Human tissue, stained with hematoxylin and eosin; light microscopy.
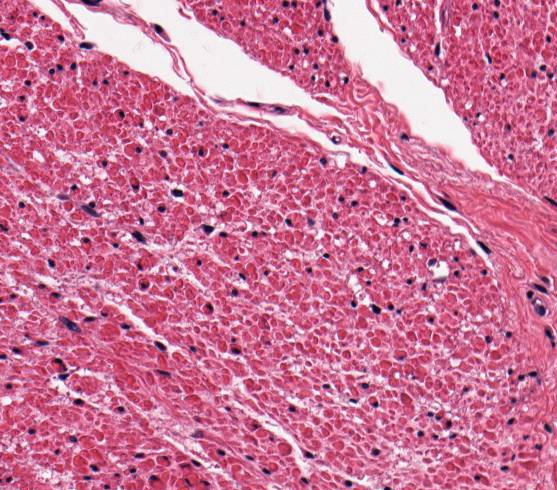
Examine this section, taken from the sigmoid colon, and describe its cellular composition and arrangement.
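The muscle cells have deep pink cytoplasm. Thin connective tissue strands run diagonally from upper left to lower right, dividing the muscle into bundles. Over at the right edge there's a band of paler pink fibrillar connective tissue. No fat cells anywhere in the field.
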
